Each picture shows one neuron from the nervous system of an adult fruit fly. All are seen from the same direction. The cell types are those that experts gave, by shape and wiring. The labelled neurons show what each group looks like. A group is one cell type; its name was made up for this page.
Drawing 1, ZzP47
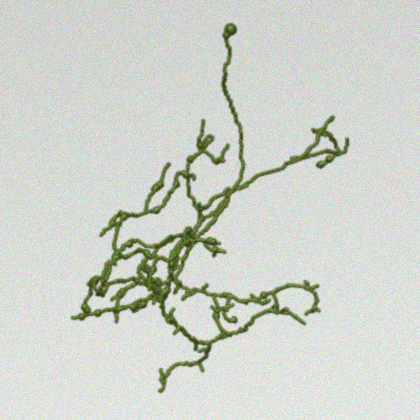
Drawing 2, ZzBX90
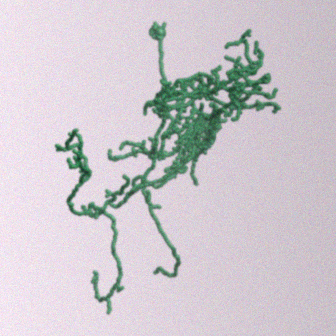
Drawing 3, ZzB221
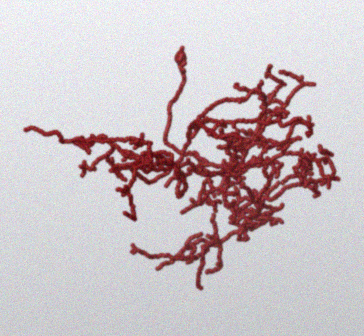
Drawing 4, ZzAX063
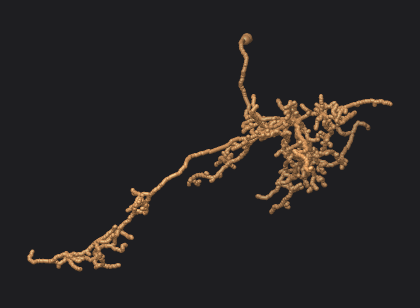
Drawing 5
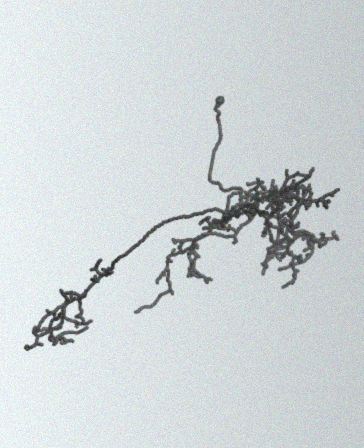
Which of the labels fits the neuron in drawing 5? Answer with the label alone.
ZzAX063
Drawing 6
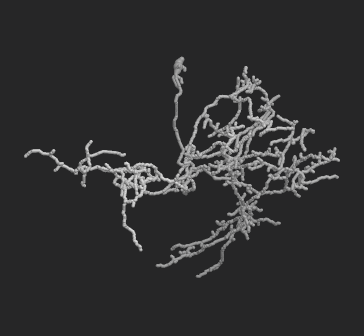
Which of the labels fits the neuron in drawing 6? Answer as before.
ZzB221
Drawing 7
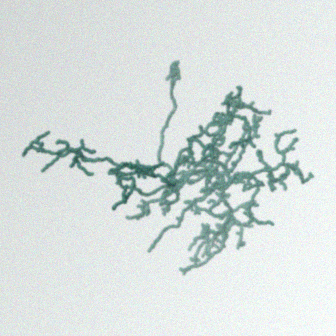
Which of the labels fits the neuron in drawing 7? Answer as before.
ZzB221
